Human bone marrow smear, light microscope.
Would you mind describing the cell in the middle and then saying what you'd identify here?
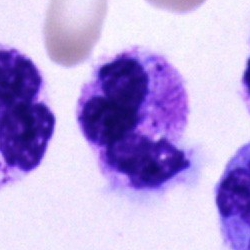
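In outline the cell is roughly round. The chromatin is dark purple and coarsely clumped, and no nucleoli are visible in the nucleus. The cell is a segmented neutrophil.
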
